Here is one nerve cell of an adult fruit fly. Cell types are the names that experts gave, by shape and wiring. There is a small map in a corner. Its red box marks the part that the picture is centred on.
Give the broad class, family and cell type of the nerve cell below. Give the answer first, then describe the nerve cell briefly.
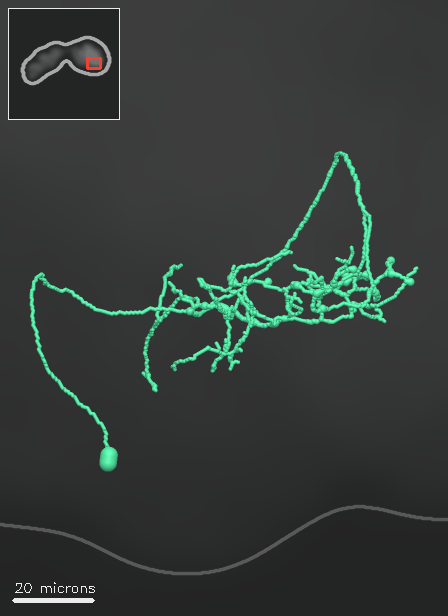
This is a central-brain intrinsic neuron. The family is hemilineage DM3_dorso_medial. The cell type is SMP520. The cell body can be seen at the lower left of the picture. From left to right in the picture it spans about 100 microns.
